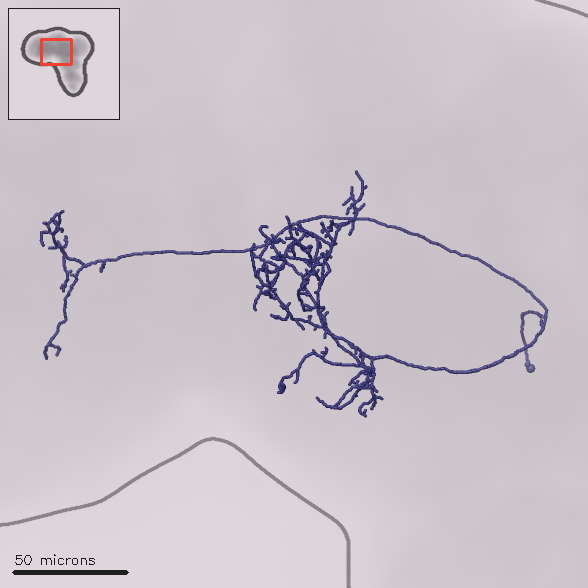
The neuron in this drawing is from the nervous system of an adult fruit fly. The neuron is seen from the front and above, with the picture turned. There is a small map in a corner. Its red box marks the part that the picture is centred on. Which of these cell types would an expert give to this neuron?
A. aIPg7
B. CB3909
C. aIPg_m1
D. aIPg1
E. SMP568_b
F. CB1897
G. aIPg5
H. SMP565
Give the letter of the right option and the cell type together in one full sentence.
As option E gives it, the neuron's cell type is SMP568_b.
